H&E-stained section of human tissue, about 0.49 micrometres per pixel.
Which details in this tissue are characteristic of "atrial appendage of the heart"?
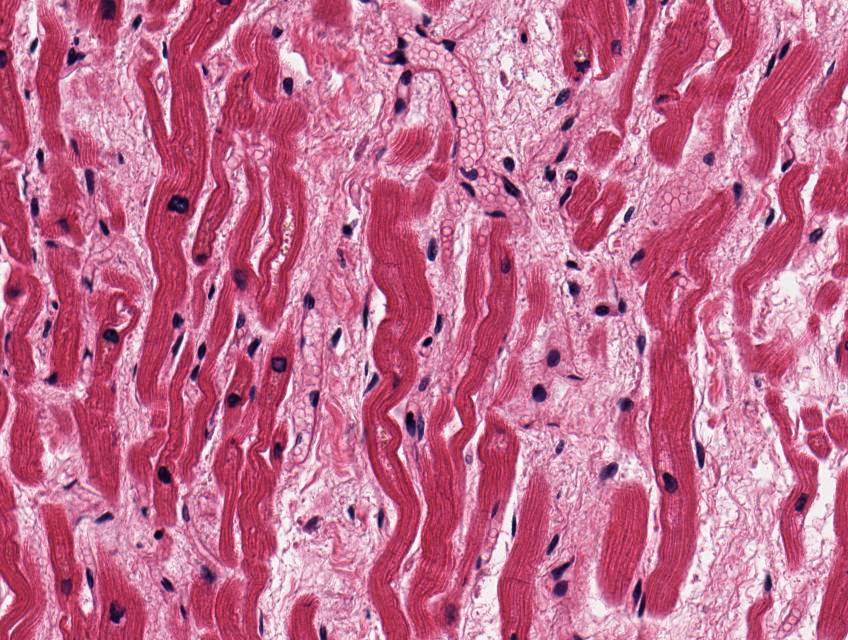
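The fibres stain a deep red-pink with eosin and show fine cross-striations along their length, and some dark nuclei lie within them, away from the edges.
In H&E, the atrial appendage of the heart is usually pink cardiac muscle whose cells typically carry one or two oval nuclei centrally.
Colour and nuclear position fit that.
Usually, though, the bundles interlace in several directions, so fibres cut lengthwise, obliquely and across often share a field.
Here they run mainly top to bottom, in a wavy course.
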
